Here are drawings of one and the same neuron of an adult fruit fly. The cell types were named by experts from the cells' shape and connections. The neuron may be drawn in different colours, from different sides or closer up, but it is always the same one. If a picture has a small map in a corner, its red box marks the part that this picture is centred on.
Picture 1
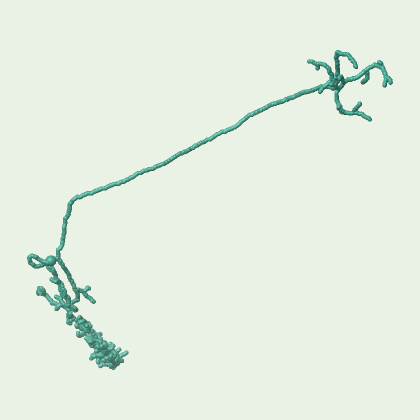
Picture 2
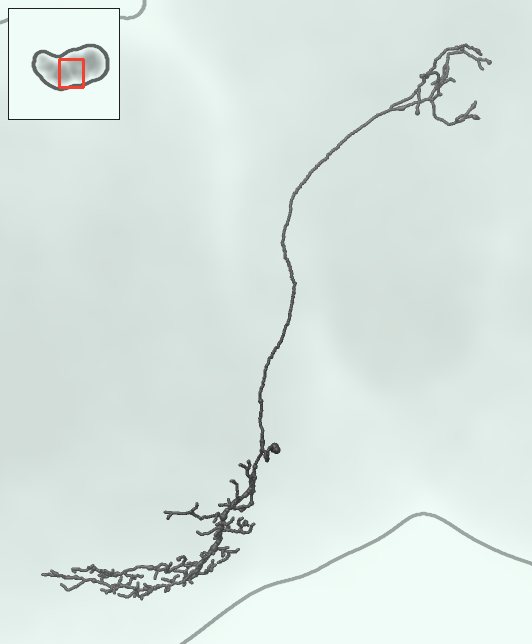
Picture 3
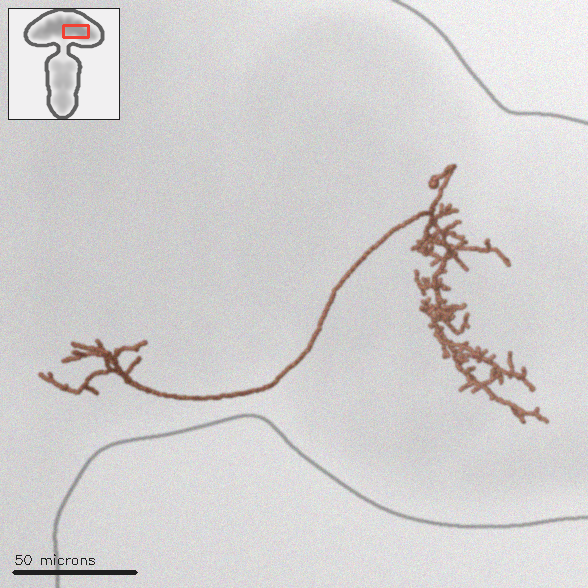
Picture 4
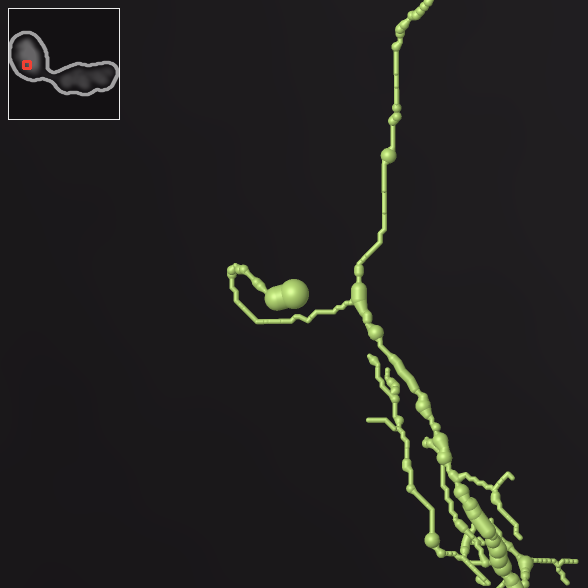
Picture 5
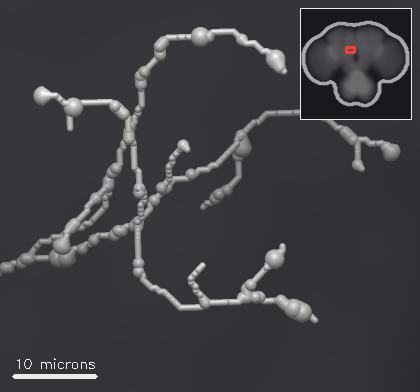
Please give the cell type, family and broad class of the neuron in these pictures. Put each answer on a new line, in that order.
MeVP7
MeVP
visual projection neuron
